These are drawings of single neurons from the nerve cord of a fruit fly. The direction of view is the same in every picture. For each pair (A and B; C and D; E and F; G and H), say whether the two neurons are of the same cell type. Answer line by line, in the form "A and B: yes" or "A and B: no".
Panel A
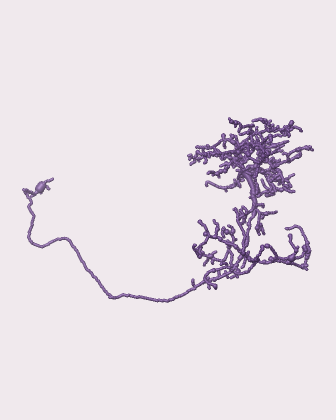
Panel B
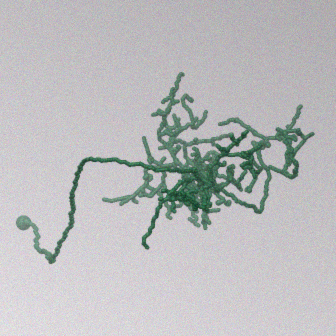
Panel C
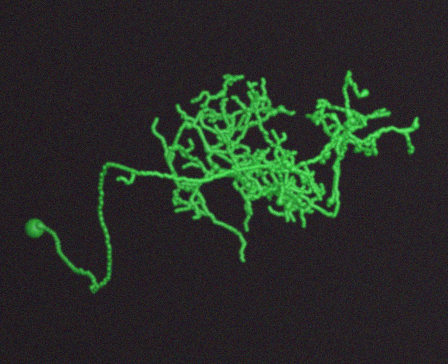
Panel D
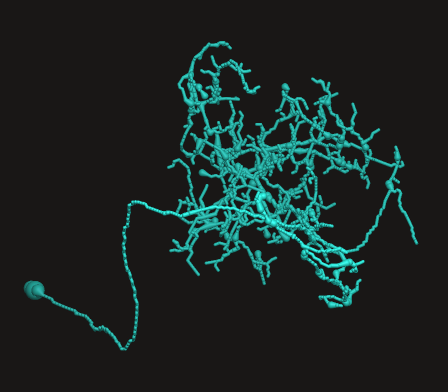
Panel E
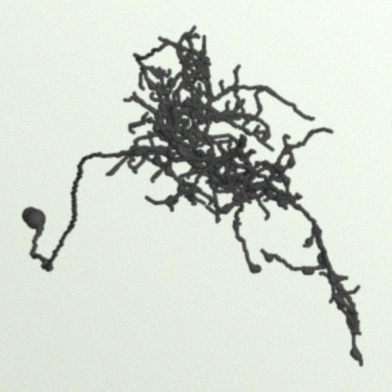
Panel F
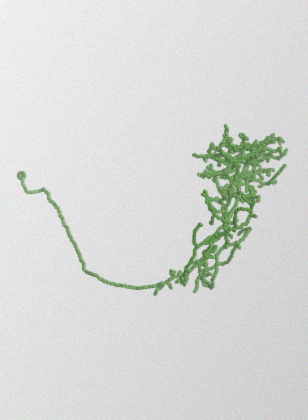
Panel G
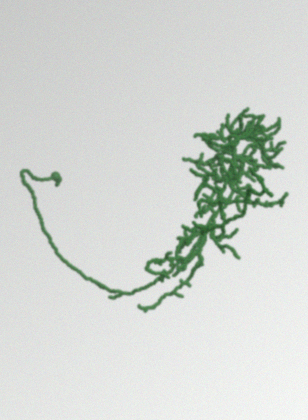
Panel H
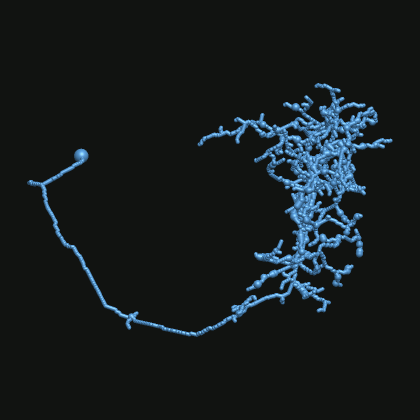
A and B: no
C and D: no
E and F: no
G and H: yes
